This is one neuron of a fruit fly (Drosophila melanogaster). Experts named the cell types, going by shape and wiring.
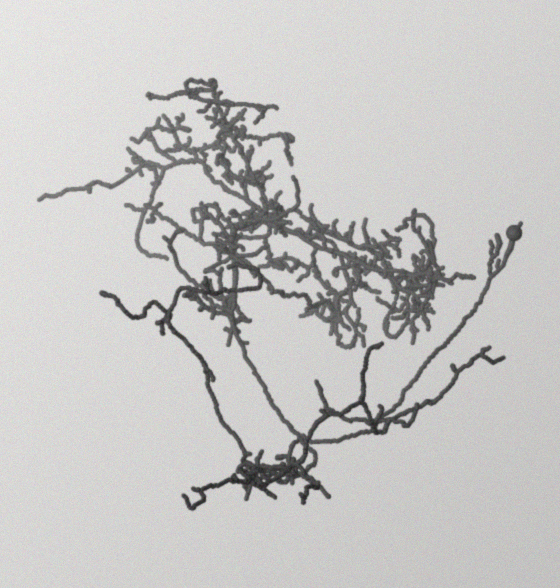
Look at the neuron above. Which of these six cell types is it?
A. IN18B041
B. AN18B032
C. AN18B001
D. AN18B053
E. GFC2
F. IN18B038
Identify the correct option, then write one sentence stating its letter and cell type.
The neuron is a cell of type GFC2, the type in option E.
